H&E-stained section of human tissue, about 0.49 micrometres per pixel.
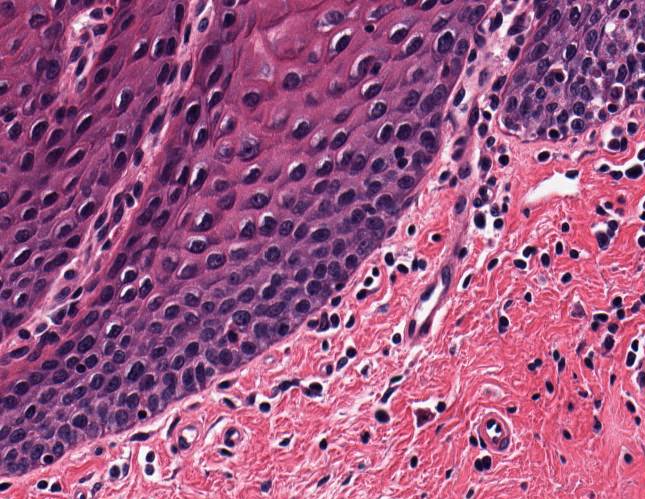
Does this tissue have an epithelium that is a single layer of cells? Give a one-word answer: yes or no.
No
